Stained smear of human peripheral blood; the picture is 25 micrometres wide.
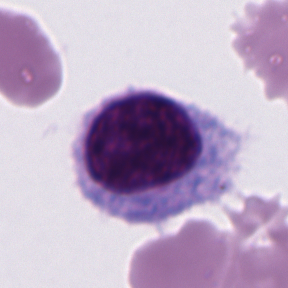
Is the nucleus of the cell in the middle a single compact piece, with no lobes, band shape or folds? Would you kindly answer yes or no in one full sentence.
Yes, in this cell the nucleus forms one compact round, oval or kidney-shaped piece.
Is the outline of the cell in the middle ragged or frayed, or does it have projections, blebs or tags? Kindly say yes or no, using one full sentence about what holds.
Yes, there is a ragged or frayed outline, or there are projections, blebs or tags, on this cell.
